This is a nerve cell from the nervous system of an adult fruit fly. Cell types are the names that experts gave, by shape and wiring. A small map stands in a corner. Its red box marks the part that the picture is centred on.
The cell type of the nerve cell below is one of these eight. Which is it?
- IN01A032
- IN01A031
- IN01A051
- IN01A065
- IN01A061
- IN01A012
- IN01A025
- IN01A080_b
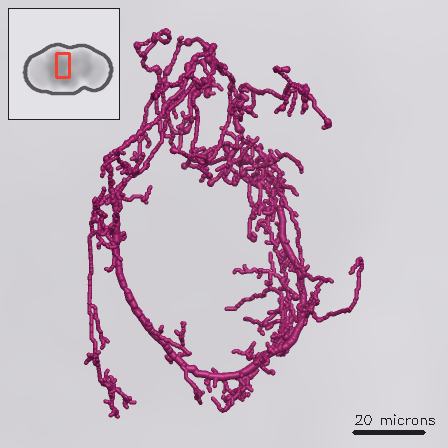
IN01A031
